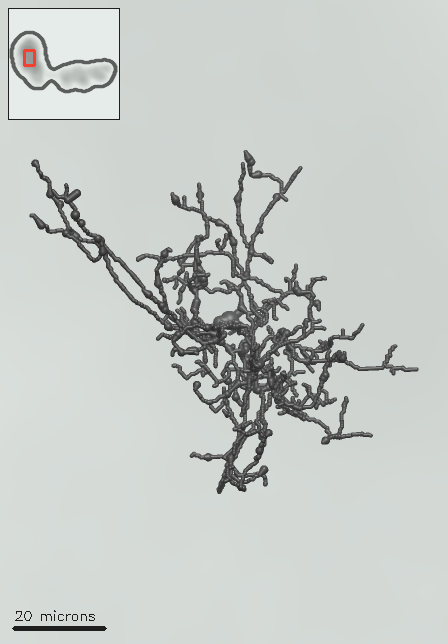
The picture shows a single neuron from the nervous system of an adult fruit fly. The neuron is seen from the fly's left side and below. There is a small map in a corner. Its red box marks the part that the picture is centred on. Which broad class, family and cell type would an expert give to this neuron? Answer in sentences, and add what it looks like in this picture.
This is a central-brain intrinsic neuron. The family is hemilineage VLPl4_dorsal. It is of cell type LH007m. From left to right in the picture it spans about 85 microns. Dozens of branch ends can be seen.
